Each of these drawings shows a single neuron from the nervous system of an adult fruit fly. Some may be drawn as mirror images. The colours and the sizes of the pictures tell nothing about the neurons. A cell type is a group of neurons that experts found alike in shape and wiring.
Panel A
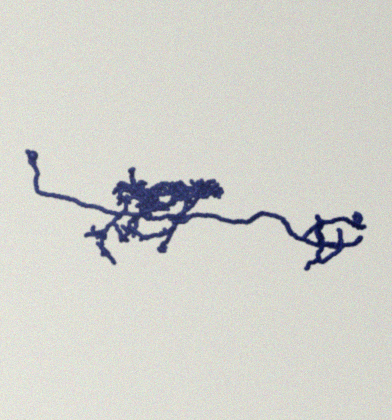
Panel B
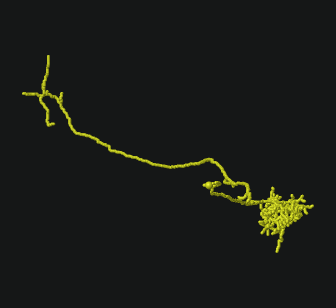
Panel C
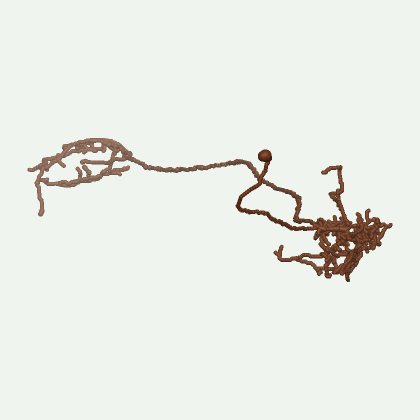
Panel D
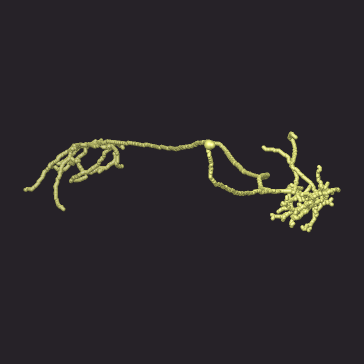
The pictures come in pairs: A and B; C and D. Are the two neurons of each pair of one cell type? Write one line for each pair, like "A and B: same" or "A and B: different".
A and B: different
C and D: same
